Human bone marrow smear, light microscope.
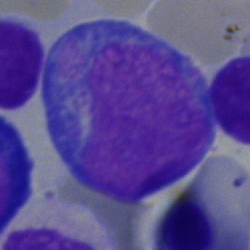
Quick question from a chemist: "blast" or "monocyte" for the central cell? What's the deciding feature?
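Call: blast, not monocyte.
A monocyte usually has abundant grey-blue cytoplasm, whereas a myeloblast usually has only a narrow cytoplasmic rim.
Nucleus here: off-centre, toward the right. Cytoplasm: blue, its band wider on the left than on the right, with a pale, nearly clear streak running along the left edge of the nucleus.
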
